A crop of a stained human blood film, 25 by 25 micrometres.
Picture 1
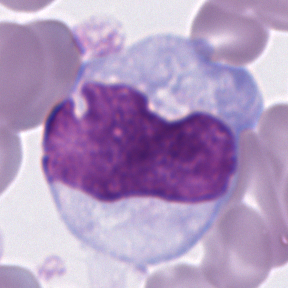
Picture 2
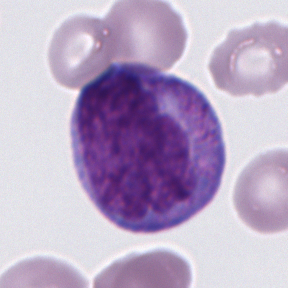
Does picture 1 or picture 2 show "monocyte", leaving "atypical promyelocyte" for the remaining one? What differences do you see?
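Monocyte: picture 1. Atypical promyelocyte: picture 2. Nucleus, picture 1: irregular, elongated side to side across most of the cell's width, with a deep notch in its upper-left edge.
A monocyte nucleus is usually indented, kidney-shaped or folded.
Nucleus, picture 2: fills most of the cell. Cytoplasm, picture 1: abundant, pale grey-blue, no coarse granules.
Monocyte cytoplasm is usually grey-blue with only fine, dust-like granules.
Cytoplasm, picture 2: blue, with a paler zone at the upper right beside the nucleus; no vacuoles. Outline, picture 2: smooth, roughly oval, about 15 by 13 micrometres, a red cell touching its top edge.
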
